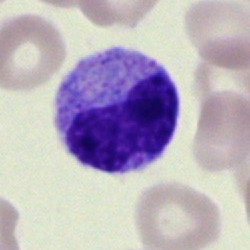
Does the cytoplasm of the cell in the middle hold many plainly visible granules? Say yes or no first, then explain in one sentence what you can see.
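Yes. Fine purple granules are scattered through the cytoplasm.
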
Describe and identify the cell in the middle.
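Outline smooth, nearly round. Nucleus fills lower right part of cell; nucleus-cytoplasm boundary runs diagonally, lower left to upper right. No vacuoles in cytoplasm. Metamyelocyte.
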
